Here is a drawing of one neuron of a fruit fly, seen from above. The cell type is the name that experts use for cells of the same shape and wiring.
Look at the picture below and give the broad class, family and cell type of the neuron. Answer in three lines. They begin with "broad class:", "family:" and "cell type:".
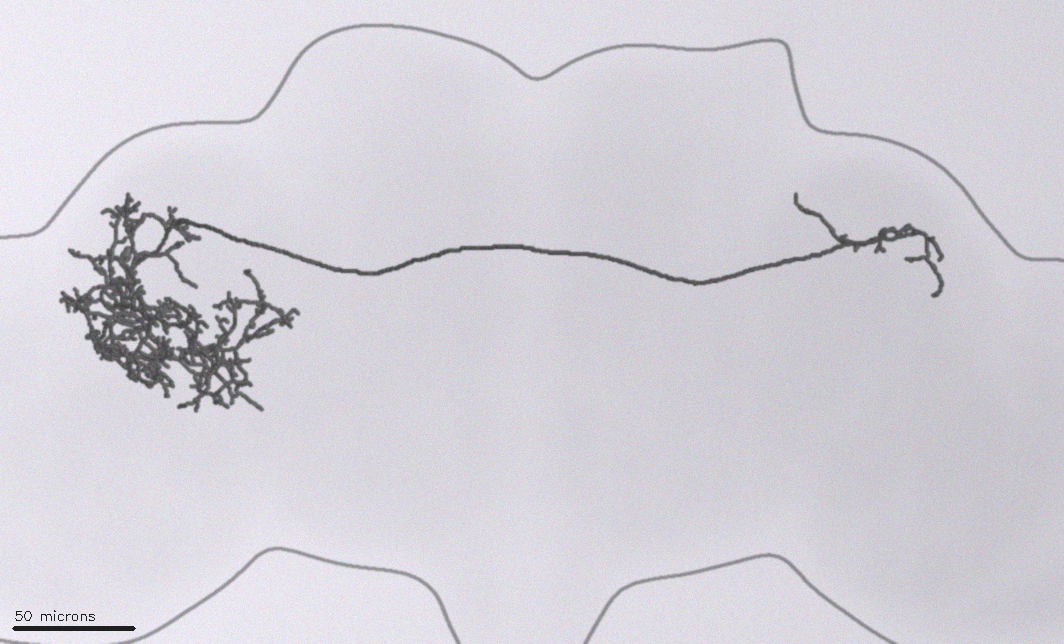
broad class: central-brain intrinsic neuron
family: hemilineage VLPl&p1_lateral
cell type: CB0929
